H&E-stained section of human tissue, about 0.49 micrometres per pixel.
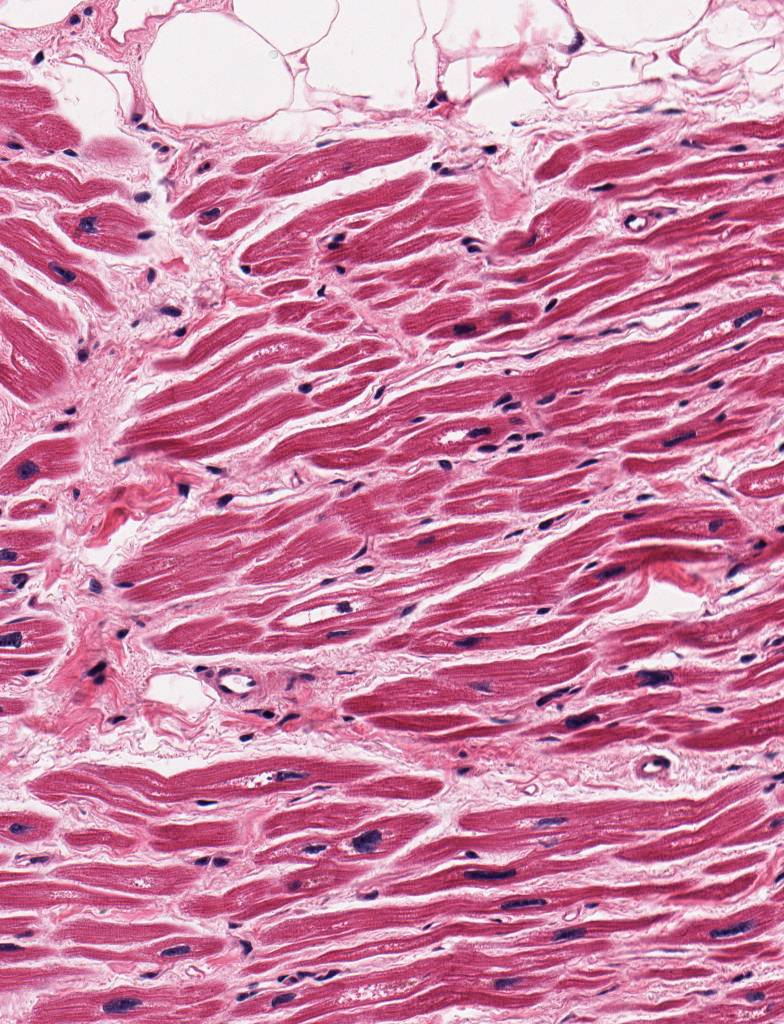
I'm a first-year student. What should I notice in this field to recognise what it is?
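What you see here is myocardium. Most of the field holds elongated, deep pink muscle fibres running broadly left to right. Look closely: many branch and join their neighbours instead of staying separate parallel cylinders.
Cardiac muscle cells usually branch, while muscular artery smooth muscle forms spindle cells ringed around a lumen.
Thin-walled fat cells line the top edge.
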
